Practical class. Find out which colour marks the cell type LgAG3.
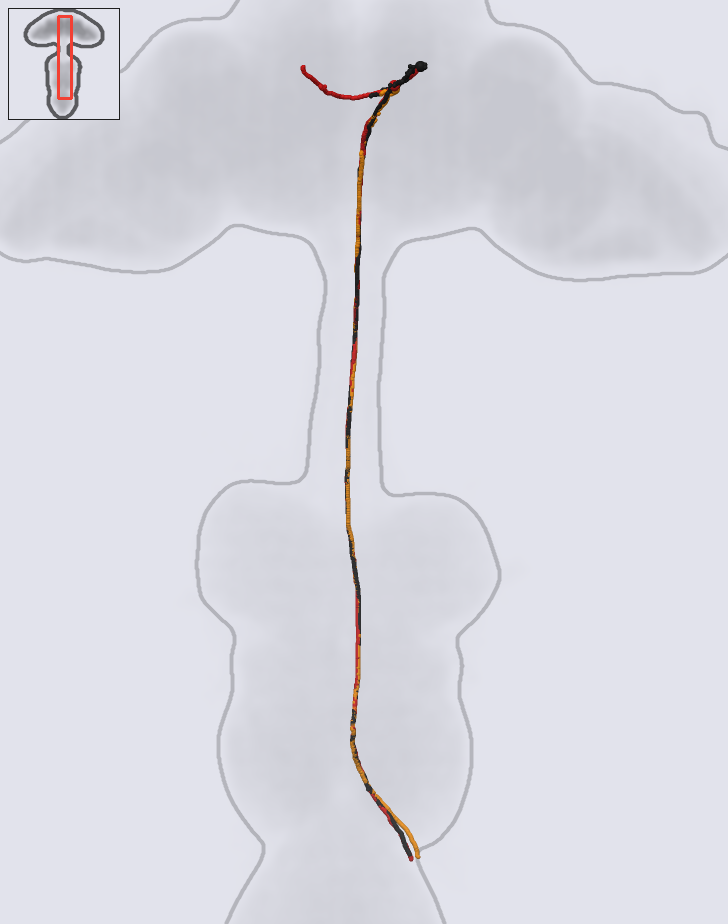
black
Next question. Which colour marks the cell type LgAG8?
red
